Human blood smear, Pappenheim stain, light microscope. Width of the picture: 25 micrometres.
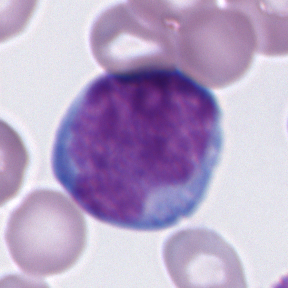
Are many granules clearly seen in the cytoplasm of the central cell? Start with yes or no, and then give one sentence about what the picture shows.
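No. No distinct granules are visible in the cytoplasm.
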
